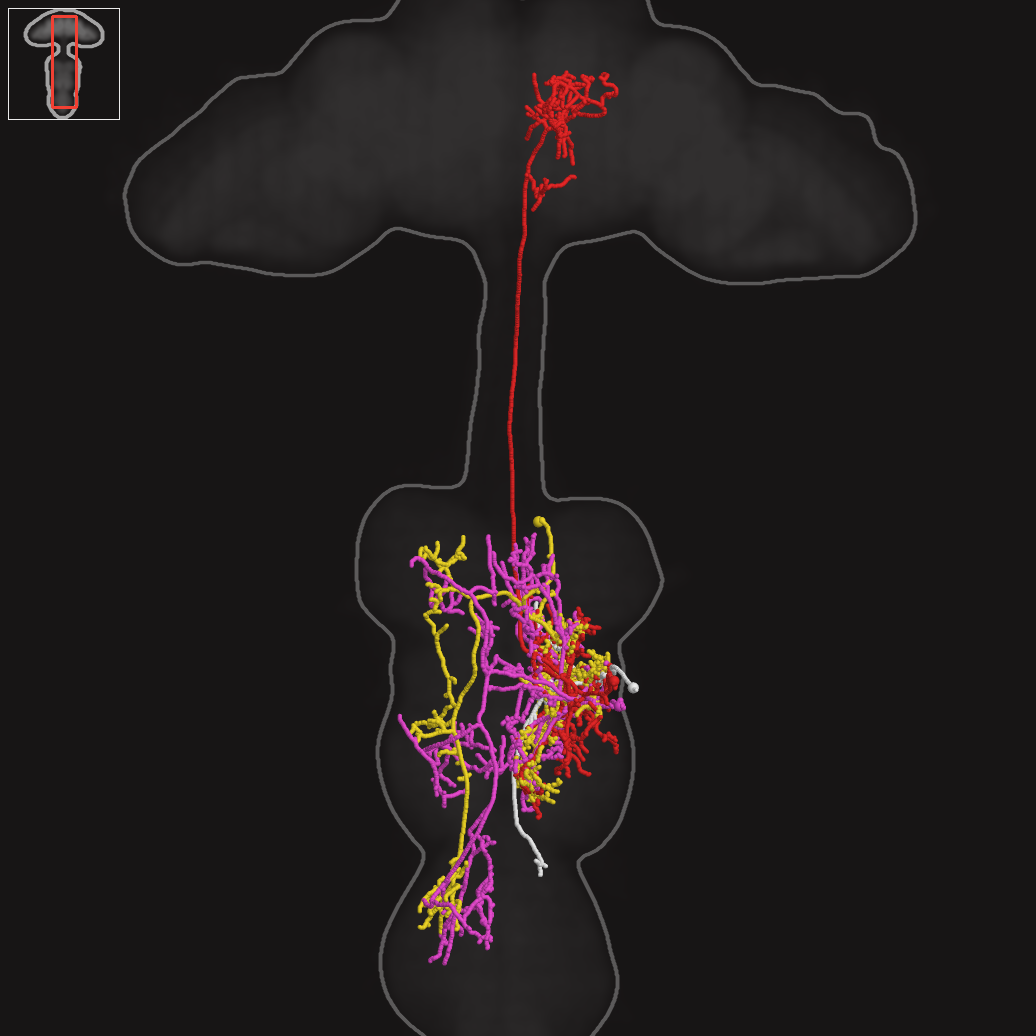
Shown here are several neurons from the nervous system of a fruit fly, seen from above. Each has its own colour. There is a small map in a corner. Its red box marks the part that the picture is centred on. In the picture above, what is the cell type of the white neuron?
SNta05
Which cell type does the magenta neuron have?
IN18B012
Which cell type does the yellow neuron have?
IN07B012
